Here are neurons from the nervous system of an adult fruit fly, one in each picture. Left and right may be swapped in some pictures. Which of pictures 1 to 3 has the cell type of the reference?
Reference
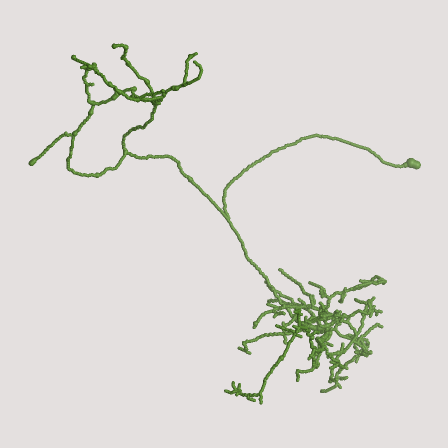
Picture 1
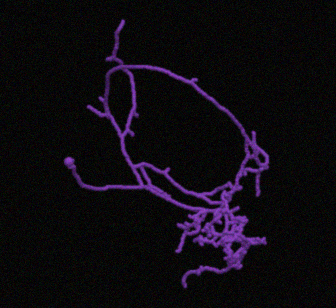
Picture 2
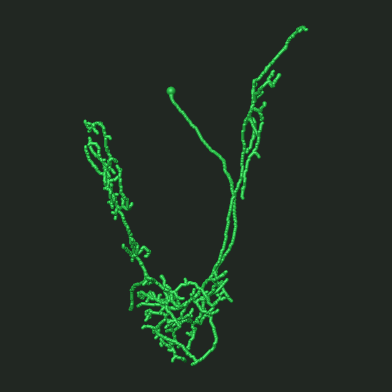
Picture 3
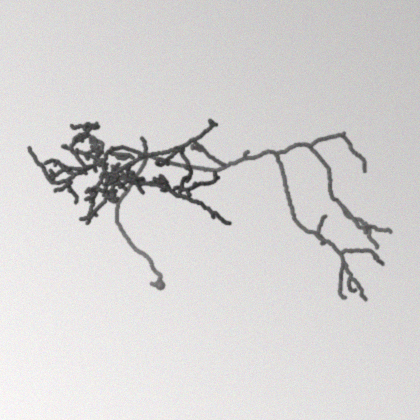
Picture 3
